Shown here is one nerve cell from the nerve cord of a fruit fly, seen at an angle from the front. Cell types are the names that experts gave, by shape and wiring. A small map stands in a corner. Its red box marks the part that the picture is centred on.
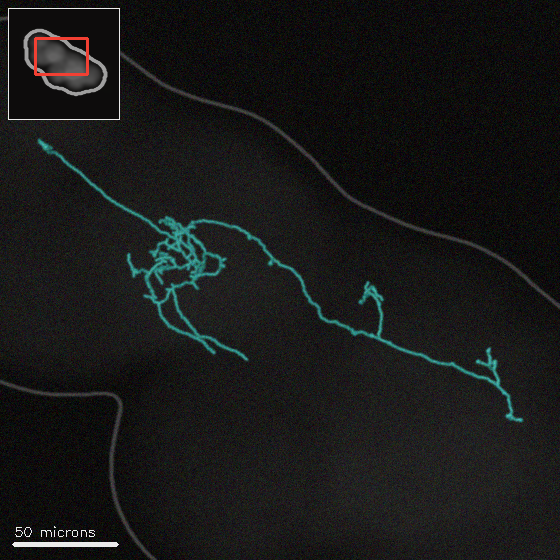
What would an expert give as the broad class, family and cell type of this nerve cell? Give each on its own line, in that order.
nerve-cord intrinsic neuron
hemilineage 07B
IN07B100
